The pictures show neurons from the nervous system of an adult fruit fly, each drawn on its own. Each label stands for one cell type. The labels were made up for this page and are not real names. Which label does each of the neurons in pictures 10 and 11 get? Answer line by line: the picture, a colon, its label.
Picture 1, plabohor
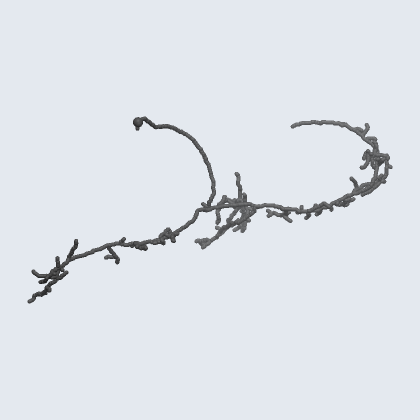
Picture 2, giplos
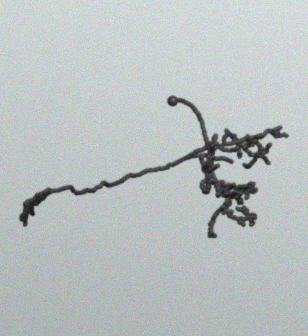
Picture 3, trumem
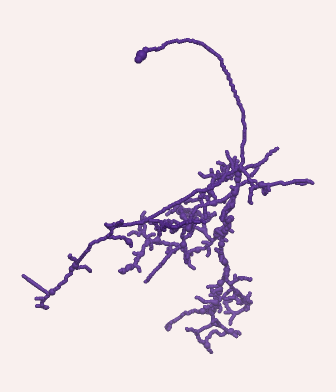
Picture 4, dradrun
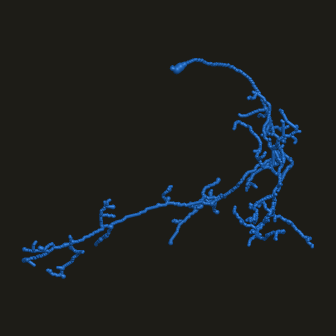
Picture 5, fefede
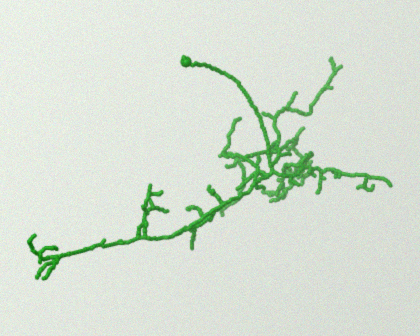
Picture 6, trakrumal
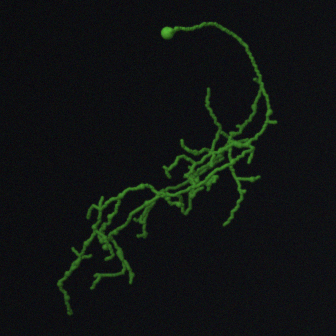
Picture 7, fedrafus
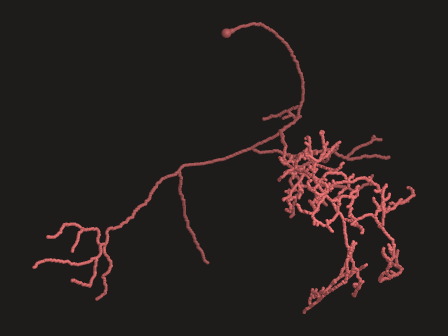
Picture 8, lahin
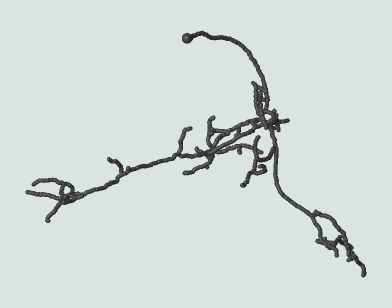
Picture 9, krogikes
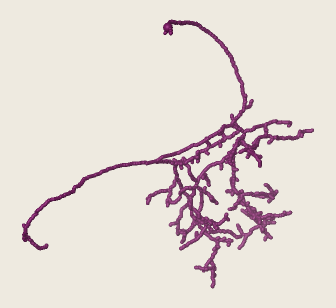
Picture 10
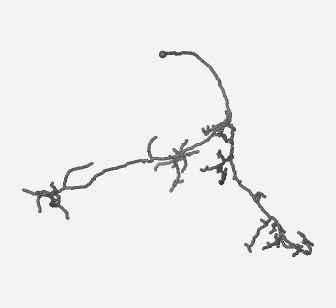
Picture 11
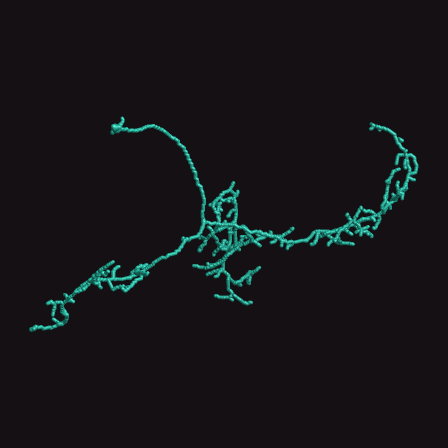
10: lahin
11: plabohor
